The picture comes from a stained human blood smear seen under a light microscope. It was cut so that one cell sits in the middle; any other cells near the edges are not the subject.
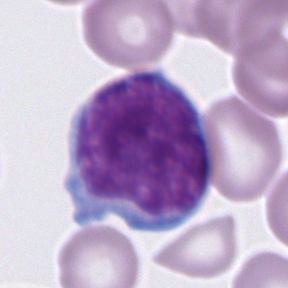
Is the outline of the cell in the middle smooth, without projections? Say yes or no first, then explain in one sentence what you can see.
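No. The cell edge at the lower left is ragged and irregular.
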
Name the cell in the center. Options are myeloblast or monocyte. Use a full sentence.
Classification of the middle cell gives a myeloblast.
